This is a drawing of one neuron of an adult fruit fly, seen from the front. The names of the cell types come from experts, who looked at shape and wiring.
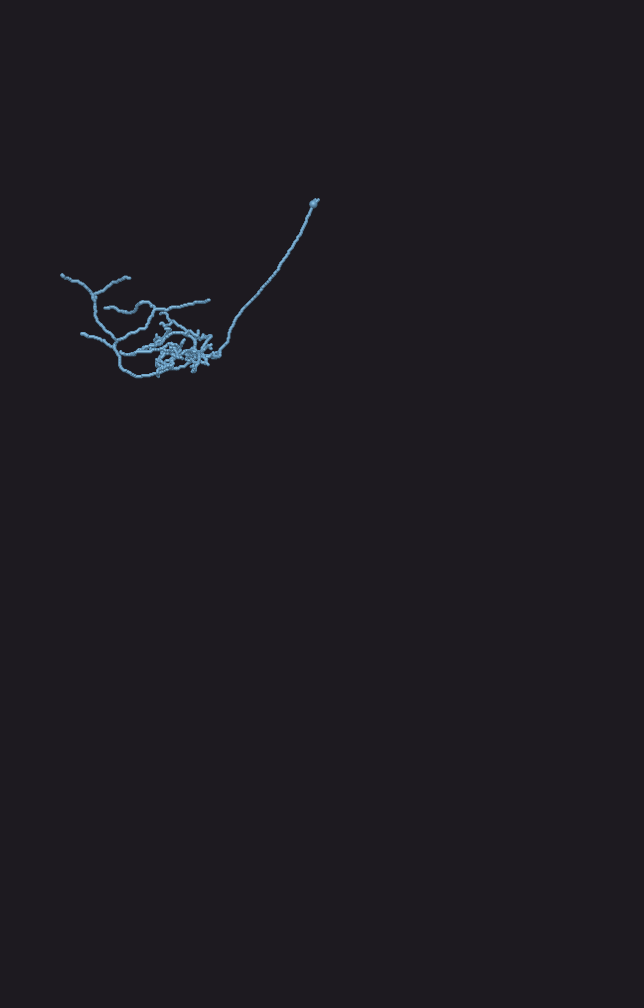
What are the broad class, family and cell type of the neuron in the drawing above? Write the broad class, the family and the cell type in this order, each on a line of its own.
central-brain intrinsic neuron
hemilineage VPNp1_medial
PLP192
